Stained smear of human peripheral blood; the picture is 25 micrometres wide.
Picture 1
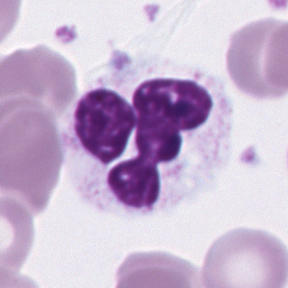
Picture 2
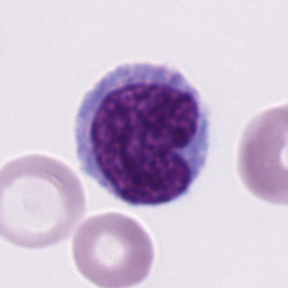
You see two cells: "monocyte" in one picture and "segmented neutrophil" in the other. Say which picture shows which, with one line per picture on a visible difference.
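Picture 1 – segmented neutrophil. The cytoplasm holds many fine pinkish-lilac granules.
Picture 2 – monocyte. The cytoplasm shows no distinct granules.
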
